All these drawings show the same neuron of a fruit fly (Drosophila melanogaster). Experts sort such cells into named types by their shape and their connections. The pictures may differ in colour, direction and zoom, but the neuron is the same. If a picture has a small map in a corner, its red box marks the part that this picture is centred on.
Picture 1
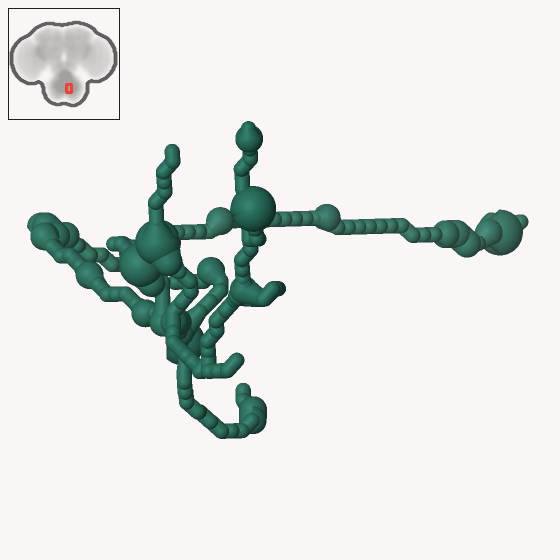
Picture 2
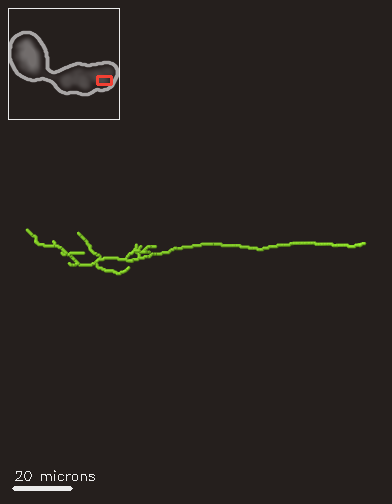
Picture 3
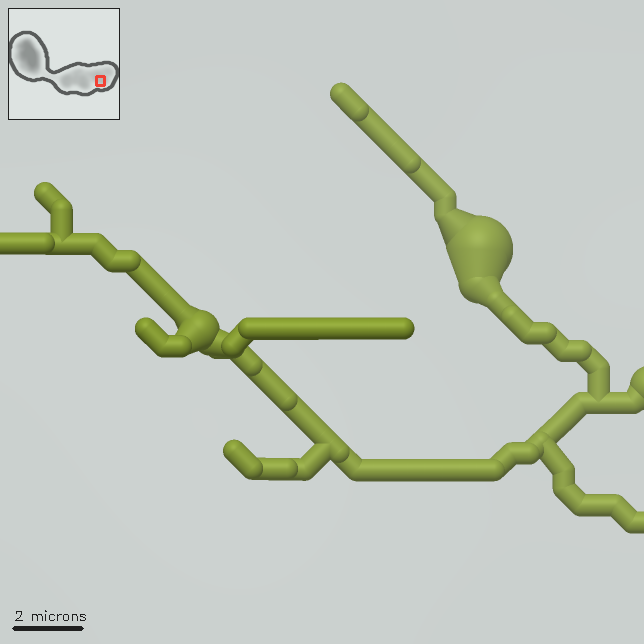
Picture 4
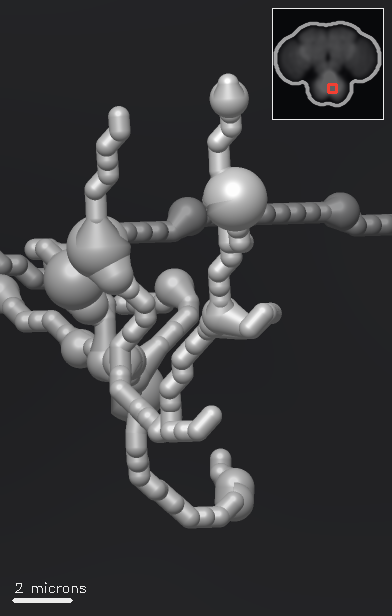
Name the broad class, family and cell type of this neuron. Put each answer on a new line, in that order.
sensory neuron entering the nerve cord
class gustatory
LgLG1b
